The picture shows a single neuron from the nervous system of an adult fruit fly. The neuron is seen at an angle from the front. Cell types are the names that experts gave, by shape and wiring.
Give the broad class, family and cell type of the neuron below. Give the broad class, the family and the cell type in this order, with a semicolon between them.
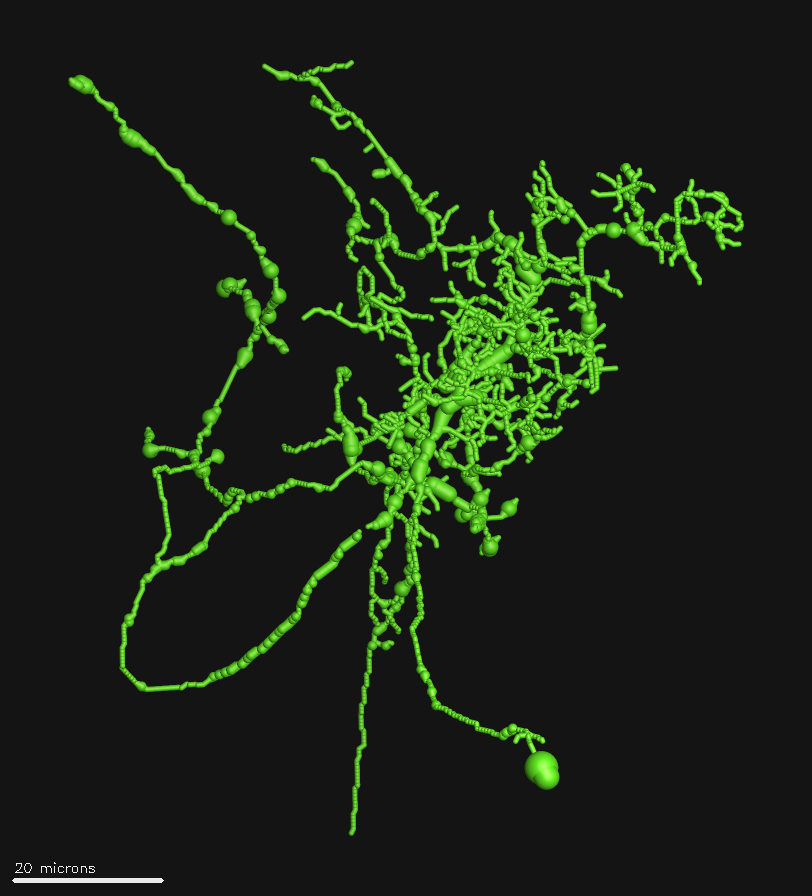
central-brain intrinsic neuron; hemilineage VLPl2_posterior; LHAV2g5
